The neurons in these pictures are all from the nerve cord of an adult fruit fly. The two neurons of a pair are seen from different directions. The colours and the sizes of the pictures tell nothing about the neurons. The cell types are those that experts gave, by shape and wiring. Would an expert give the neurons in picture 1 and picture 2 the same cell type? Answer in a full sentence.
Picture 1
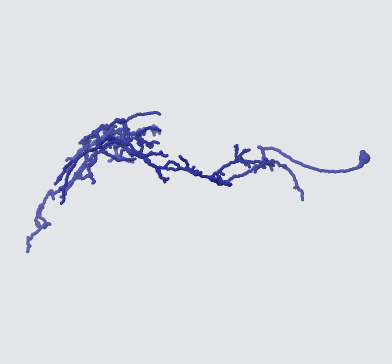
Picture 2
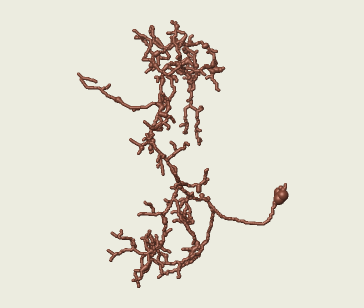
They are of different cell types.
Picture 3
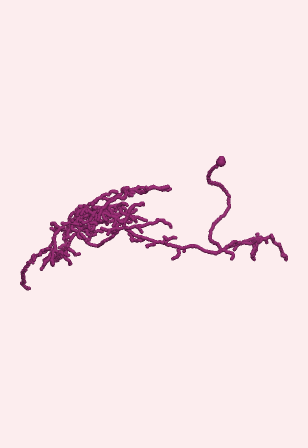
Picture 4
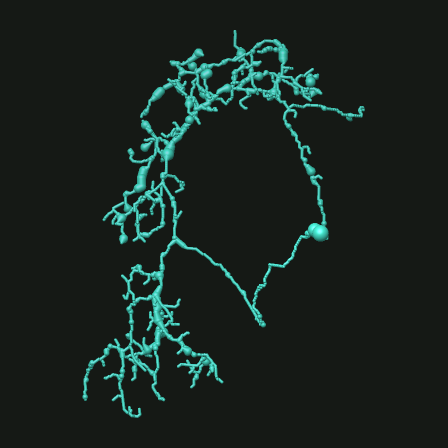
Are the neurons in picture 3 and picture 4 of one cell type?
They are of different cell types.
